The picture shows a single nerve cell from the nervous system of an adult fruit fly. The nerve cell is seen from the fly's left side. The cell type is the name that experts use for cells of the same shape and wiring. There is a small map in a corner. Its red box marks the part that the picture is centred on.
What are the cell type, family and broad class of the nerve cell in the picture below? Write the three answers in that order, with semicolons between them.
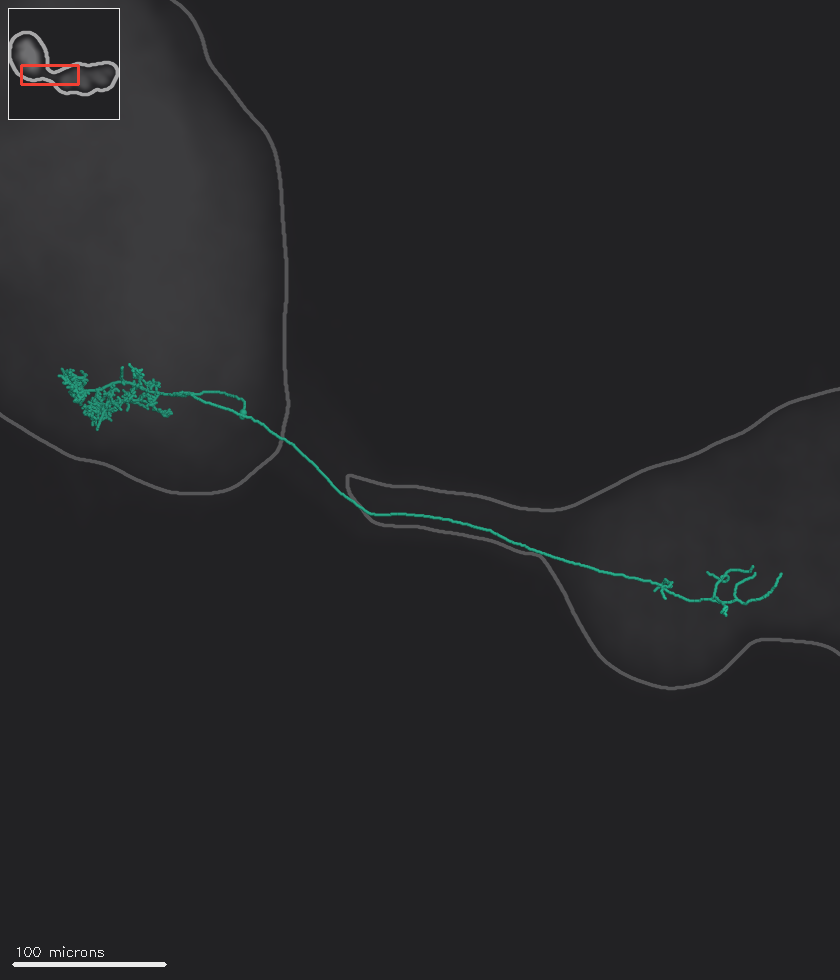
DNg57; hemilineage LB23; descending neuron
